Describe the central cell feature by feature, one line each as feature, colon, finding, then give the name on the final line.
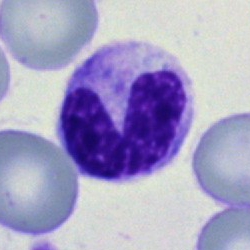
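Nucleus shape: curved band bent into a U, opening upward
Nucleus continuity: one unbroken band, no thin strands dividing it into lobes
Chromatin: dark purple, coarsely clumped
Cytoplasm: fine, faint purplish granules
Name: band neutrophil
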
